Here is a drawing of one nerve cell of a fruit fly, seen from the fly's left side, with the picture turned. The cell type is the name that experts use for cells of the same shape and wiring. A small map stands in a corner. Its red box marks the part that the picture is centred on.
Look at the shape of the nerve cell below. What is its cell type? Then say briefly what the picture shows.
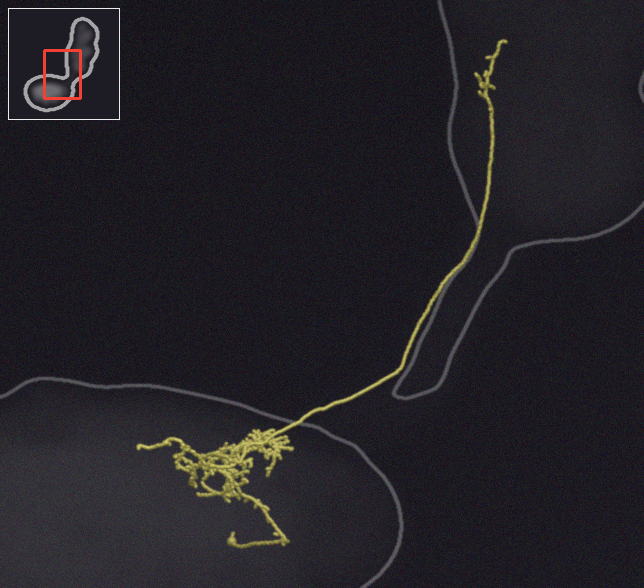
Its cell type is DNge087. It is a descending neuron. As drawn here it is taller than it is wide.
